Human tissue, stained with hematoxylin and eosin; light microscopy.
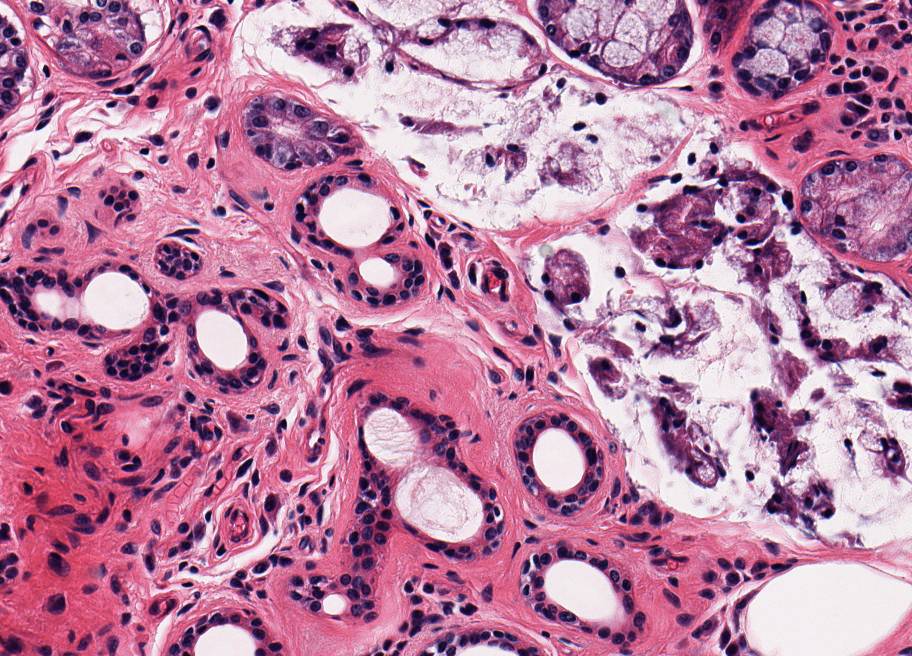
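Minor salivary gland (haematoxylin and eosin). Small round tubules with open lumens are scattered through the left and lower field. Dense pink collagenous stroma fills the spaces between them. Along the top edge lie rounded acini of cells with pale, bubbly cytoplasm. A small vessel with red blood cells sits in the stroma at lower left-centre.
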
